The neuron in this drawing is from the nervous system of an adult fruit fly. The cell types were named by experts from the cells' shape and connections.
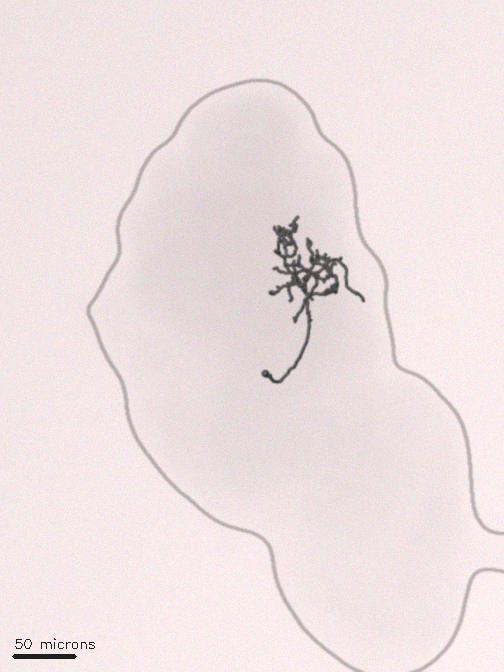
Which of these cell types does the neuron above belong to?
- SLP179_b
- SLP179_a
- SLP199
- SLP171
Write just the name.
SLP199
